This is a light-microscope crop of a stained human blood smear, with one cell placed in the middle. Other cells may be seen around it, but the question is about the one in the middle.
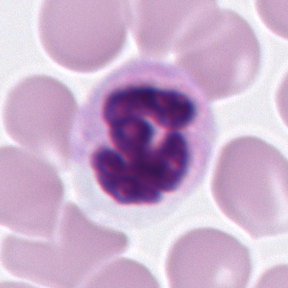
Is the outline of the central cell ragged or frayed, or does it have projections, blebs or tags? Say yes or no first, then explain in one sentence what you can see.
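No. The cell outline is round and smooth.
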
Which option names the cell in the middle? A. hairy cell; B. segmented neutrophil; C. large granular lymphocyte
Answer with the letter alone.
B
